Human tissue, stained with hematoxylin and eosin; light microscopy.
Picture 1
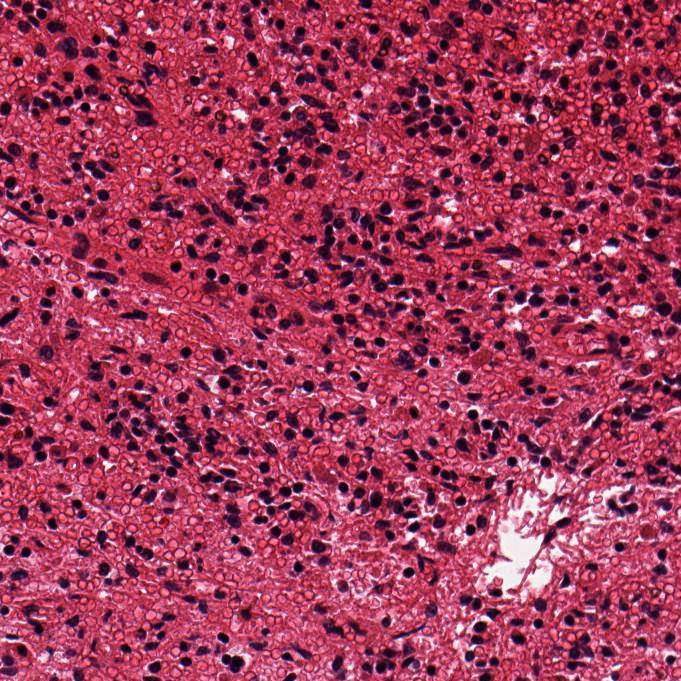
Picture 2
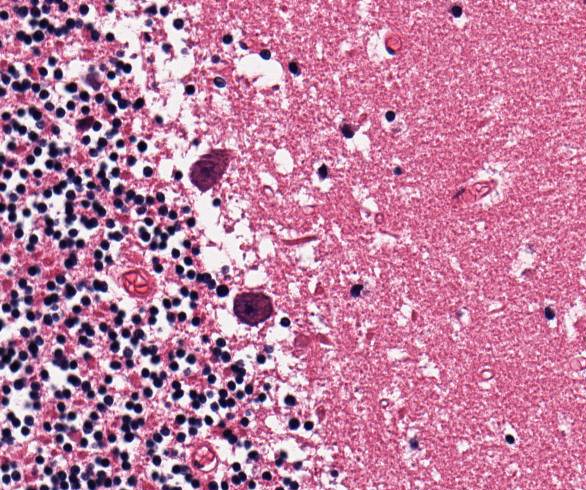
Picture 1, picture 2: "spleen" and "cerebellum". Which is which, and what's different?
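Identification: spleen in picture 1, cerebellum in picture 2. The spleen is a diffuse, densely cellular sheet with no glands or other organised units. Closely packed round pink red blood cells fill the background, small round dark-staining nuclei are scattered densely and fairly evenly throughout, and faint pink fibrillary strands cross the middle left as a band. The cerebellum, by contrast, is split into a densely cellular zone on the left and a sparsely cellular pink zone on the right, with the boundary running roughly top to bottom. The left zone is crowded with small, round, dark blue nuclei showing scant cytoplasm, whereas the right zone is a finely granular pink neuropil with only scattered small nuclei. Clear empty spaces are most numerous along the boundary.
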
